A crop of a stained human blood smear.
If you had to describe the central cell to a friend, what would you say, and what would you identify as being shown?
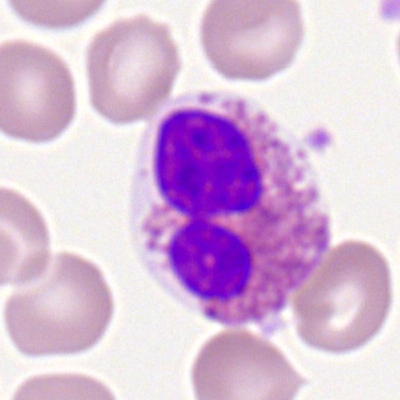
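The outline of this cell is roughly oval. Its nucleus is divided into two lobes, one above the other, and the upper lobe is larger than the lower. Along the left edge of the cell runs a pale rim of cytoplasm that is nearly free of granules. The cell is an eosinophil.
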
